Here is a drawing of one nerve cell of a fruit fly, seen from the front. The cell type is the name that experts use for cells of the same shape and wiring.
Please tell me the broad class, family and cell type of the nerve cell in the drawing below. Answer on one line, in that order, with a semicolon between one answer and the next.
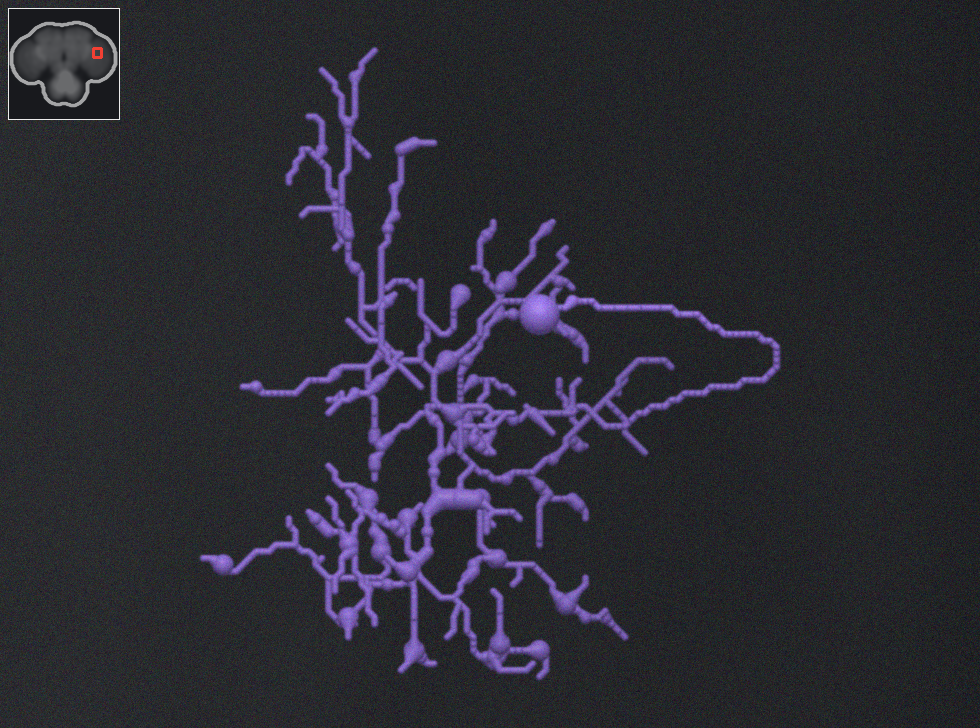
optic-lobe intrinsic neuron; Cm; Cm5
